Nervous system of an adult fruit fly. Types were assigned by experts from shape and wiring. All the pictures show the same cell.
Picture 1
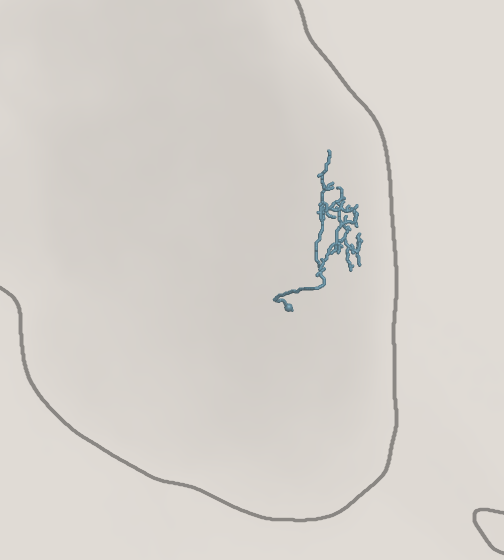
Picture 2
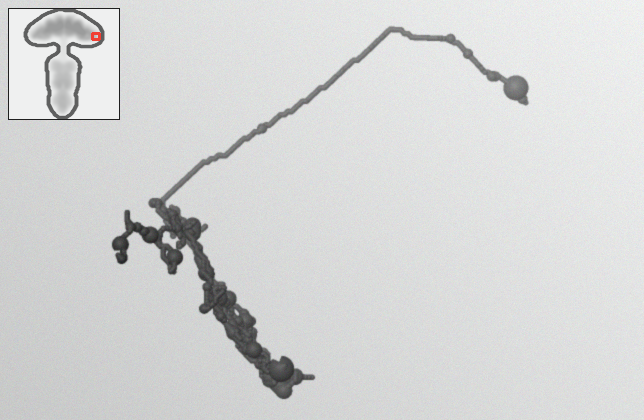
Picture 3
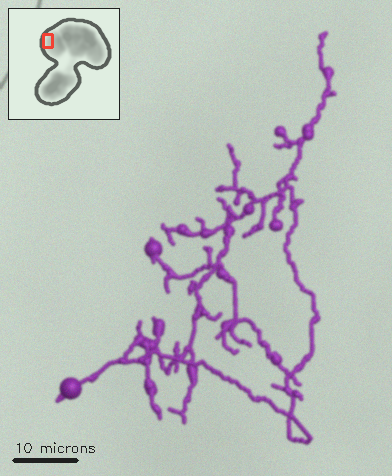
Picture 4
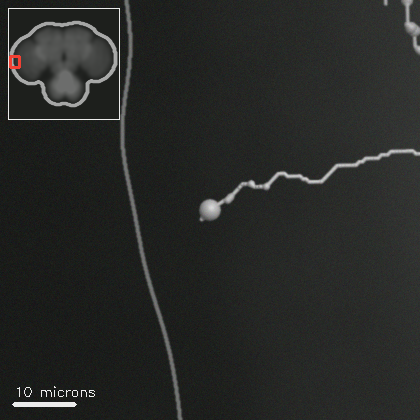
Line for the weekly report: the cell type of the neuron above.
Cm18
